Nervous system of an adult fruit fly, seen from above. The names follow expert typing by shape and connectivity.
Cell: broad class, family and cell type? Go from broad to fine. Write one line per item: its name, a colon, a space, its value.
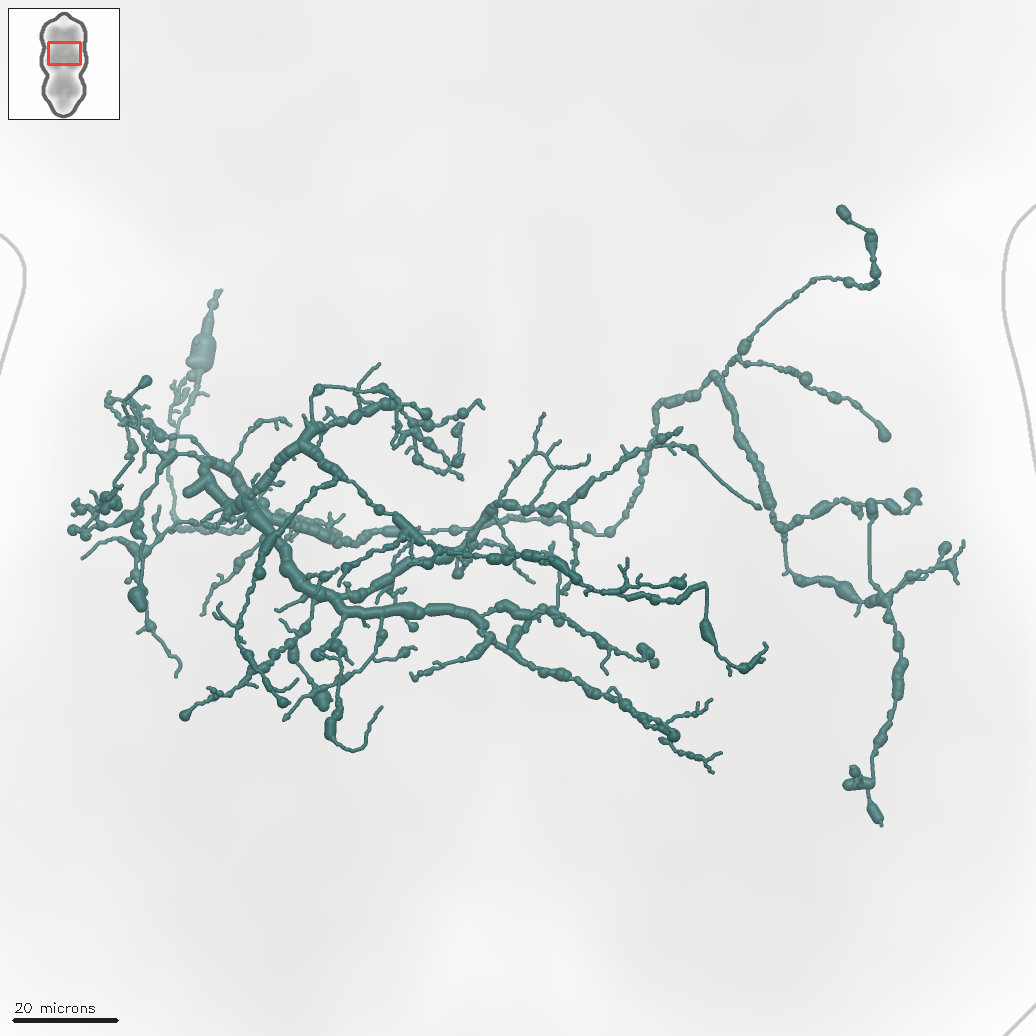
broad class: nerve-cord intrinsic neuron
family: hemilineage 08B
cell type: IN08B035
